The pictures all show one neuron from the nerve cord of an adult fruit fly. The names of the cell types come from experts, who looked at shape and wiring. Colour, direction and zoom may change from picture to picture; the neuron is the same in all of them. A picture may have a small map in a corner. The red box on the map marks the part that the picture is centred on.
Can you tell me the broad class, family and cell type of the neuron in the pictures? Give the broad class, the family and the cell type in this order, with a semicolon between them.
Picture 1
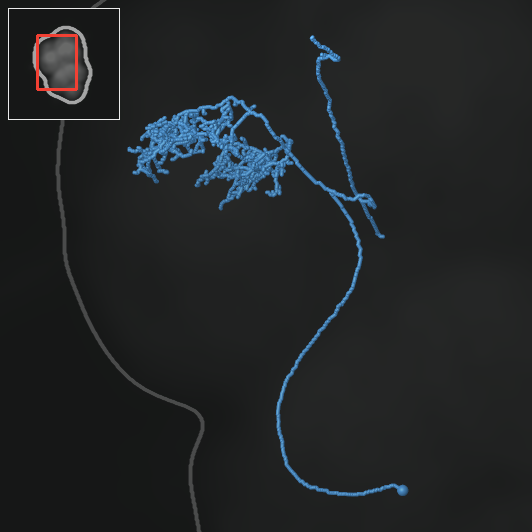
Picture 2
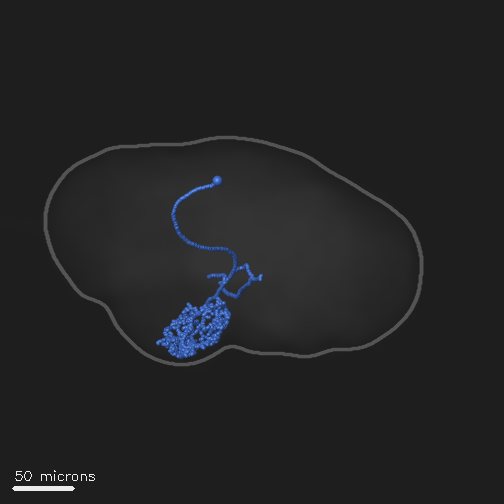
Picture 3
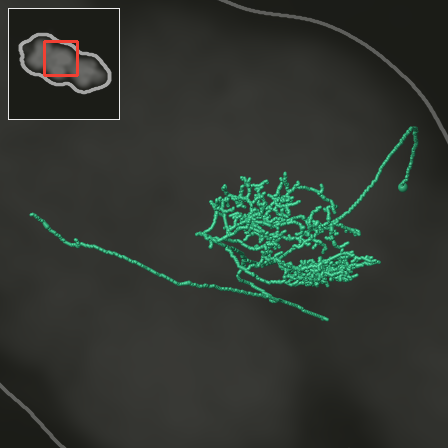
nerve-cord intrinsic neuron; hemilineage 23B; IN23B046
